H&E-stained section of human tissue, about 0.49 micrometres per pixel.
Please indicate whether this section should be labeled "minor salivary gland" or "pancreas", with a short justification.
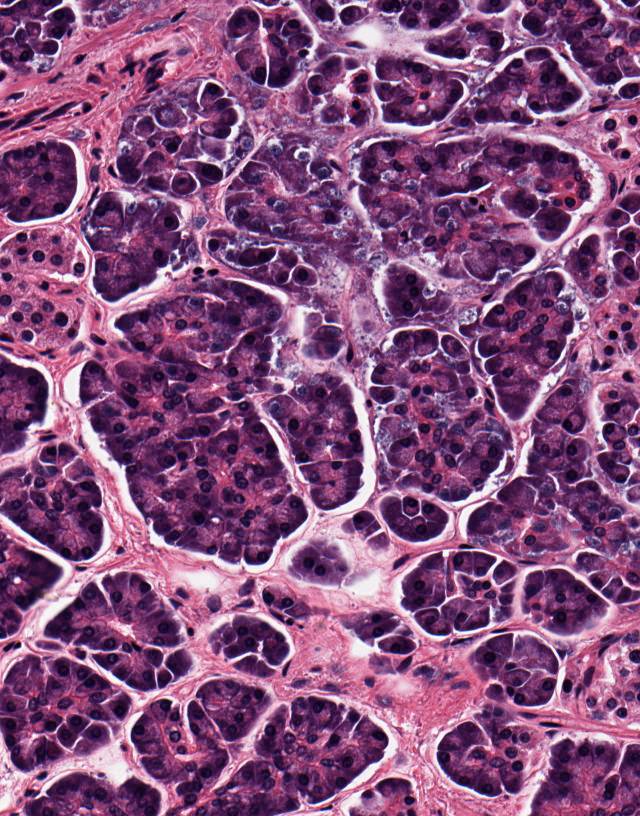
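Pancreas. Deciding point: nest cells have abundant deep purple granular cytoplasm, not the pale, foamy kind.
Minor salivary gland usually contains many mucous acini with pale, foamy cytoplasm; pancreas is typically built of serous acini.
Rounded nests throughout, split by thin pink fibrous septa. Acinar groups small, packed, little or no visible central lumen. Nuclei round, dark, fairly uniform.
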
